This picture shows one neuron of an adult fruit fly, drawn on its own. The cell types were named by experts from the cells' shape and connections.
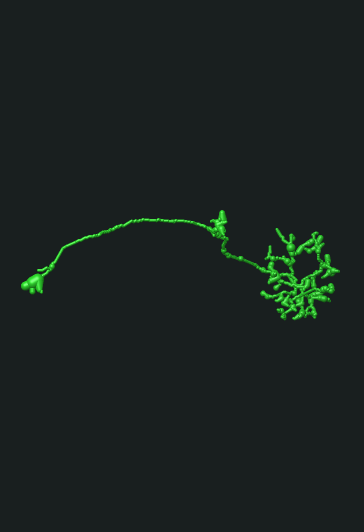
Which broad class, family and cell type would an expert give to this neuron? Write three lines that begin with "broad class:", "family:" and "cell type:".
broad class: central-brain intrinsic neuron
family: hemilineage EBa1
cell type: ER3d_b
